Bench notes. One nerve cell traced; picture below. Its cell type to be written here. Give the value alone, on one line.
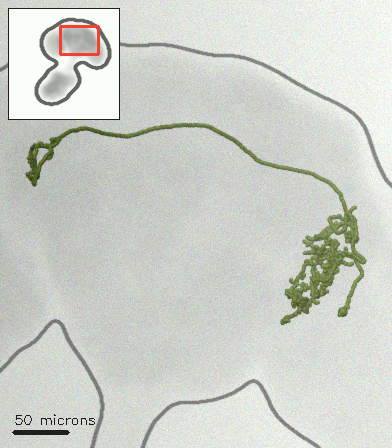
CB2478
